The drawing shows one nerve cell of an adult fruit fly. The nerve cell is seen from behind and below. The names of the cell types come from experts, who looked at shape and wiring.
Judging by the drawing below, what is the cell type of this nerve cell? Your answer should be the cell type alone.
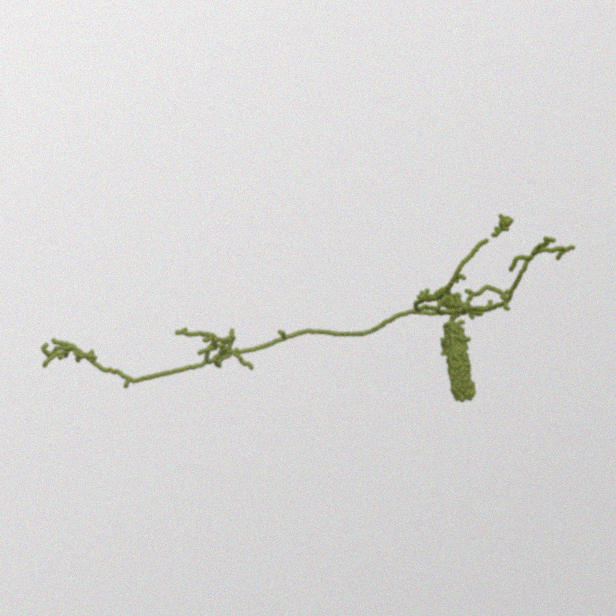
MBON18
